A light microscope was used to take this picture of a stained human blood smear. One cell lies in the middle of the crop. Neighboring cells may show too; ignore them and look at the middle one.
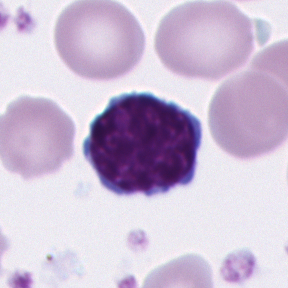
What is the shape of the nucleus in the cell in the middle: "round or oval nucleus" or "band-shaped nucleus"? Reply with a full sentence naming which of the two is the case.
A nucleus forming one compact round or oval mass is found in this cell.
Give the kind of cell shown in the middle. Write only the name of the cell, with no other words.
typical lymphocyte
